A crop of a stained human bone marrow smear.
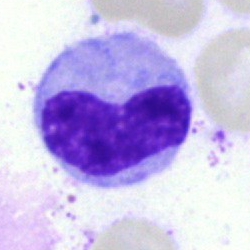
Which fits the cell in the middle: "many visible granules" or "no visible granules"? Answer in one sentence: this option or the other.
In the cytoplasm of this cell, no granules are visible.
